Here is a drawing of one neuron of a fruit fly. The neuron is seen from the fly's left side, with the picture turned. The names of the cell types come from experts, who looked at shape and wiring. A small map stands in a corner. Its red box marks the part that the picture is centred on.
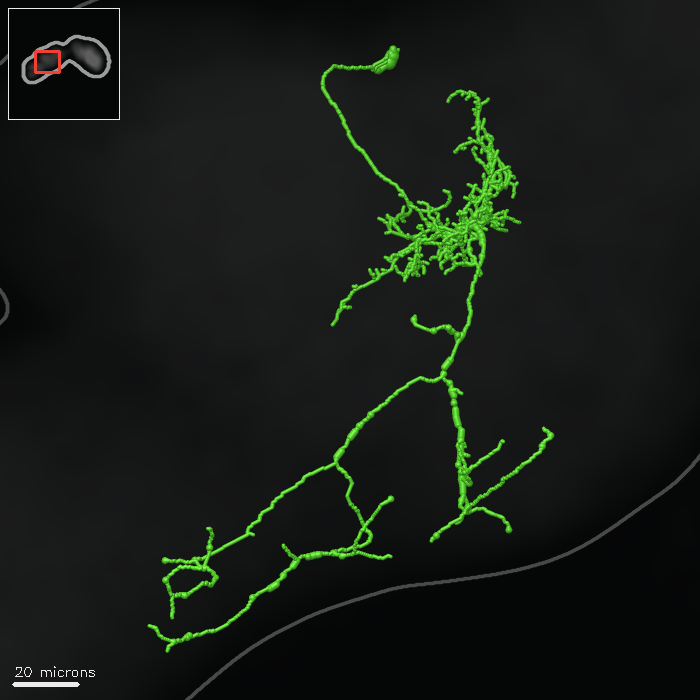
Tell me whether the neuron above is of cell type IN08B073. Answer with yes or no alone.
yes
